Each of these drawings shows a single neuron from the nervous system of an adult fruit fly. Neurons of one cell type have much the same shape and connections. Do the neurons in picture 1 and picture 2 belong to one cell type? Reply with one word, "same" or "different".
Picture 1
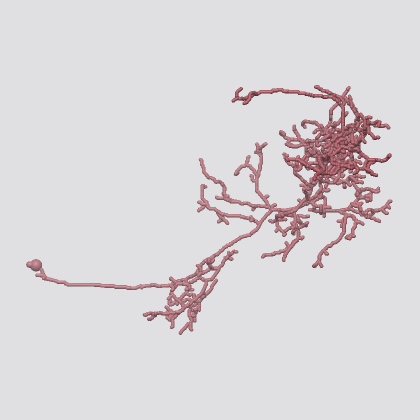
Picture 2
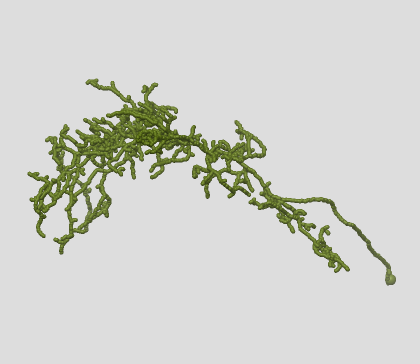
same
